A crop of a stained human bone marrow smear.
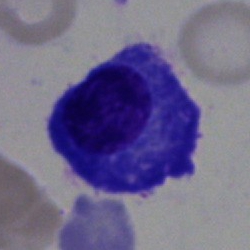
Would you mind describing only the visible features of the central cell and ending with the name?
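Position comes first: the nucleus lies off-centre, toward the upper left of the cell. It stains a darker purple than the cytoplasm around it. That cytoplasm is a deep blue and forms a broad rim, widest on the right side of the cell. The central cell is a plasma cell.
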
